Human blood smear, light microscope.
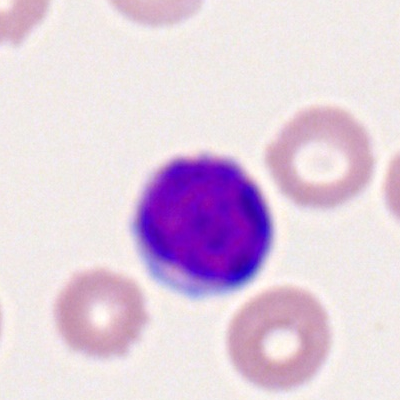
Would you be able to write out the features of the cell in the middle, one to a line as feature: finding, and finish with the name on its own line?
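Chromatin: dense, dark purple
Cytoplasm amount: thin rim only
Cytoplasm colour: pale blue
Cytoplasm position: mostly along the lower cell edge
Name: lymphocyte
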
